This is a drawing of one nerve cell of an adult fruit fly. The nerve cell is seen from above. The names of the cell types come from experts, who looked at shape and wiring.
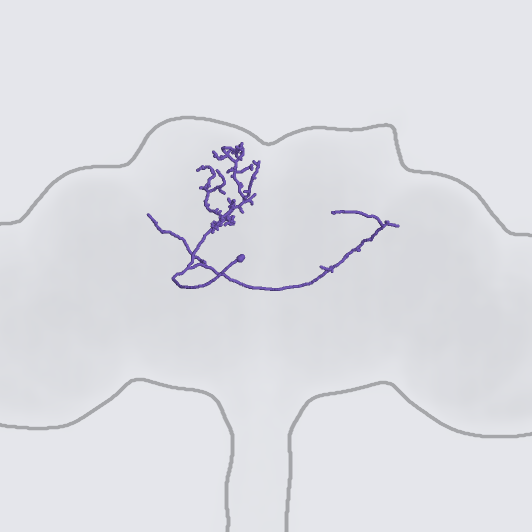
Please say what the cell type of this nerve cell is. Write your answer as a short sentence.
The cell type is SMP450.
